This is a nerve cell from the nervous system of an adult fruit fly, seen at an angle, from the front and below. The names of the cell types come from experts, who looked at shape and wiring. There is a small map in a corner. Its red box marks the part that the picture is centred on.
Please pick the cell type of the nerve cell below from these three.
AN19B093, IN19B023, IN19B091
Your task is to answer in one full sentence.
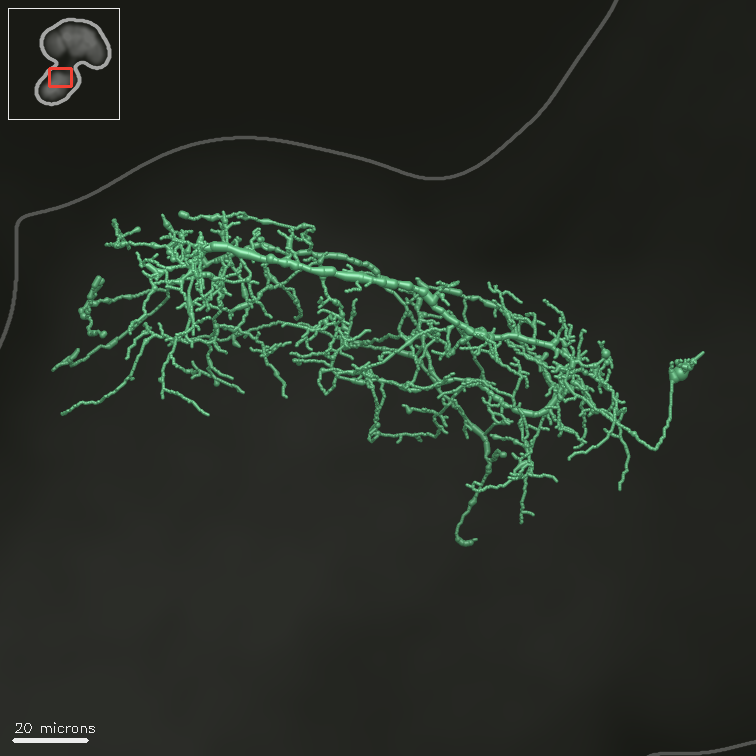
The nerve cell is of cell type IN19B023.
